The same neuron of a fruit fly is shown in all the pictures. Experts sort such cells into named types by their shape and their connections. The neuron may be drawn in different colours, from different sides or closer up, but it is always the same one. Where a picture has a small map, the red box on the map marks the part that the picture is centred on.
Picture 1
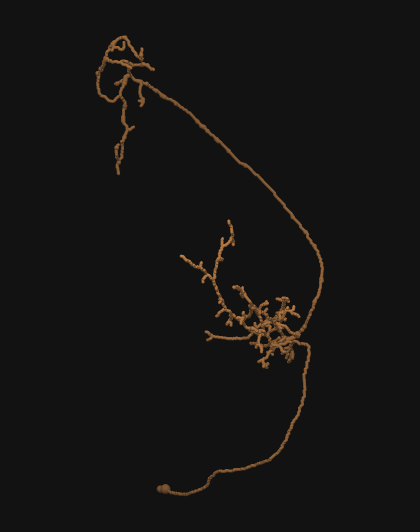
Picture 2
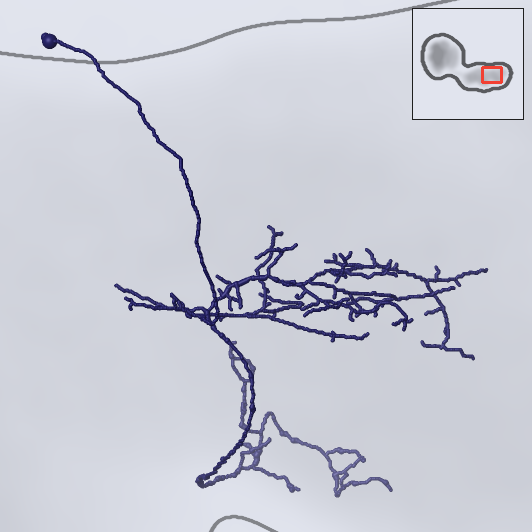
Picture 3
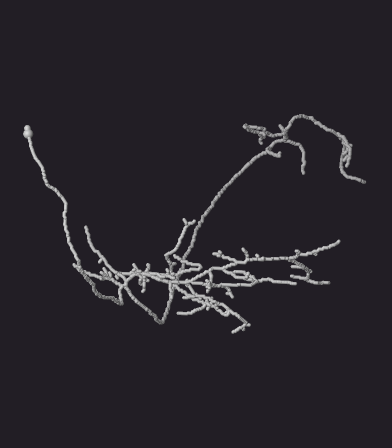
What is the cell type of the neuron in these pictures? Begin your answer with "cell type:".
cell type: IN01A080_b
